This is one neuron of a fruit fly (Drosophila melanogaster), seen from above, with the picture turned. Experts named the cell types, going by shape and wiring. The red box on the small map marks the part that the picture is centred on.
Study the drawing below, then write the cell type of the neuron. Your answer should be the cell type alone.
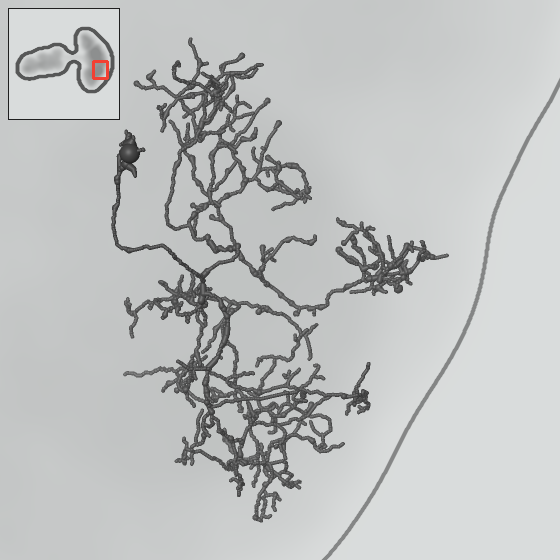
SLP442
